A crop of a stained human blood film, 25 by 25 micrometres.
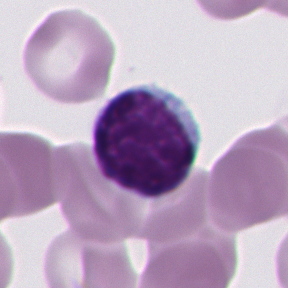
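Typical lymphocyte: the cell in the middle is about 10 micrometres across, about 1.25 times as wide as a red cell lying whole in the picture. Its outline is smooth and round, without surface projections. The round nucleus, about 9 micrometres across, fills about 80% of the cell's area. Its chromatin is dense, dark purple and coarsely clumped. The cytoplasm forms only a scant pale blue rim, seen most clearly on the upper right side.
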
